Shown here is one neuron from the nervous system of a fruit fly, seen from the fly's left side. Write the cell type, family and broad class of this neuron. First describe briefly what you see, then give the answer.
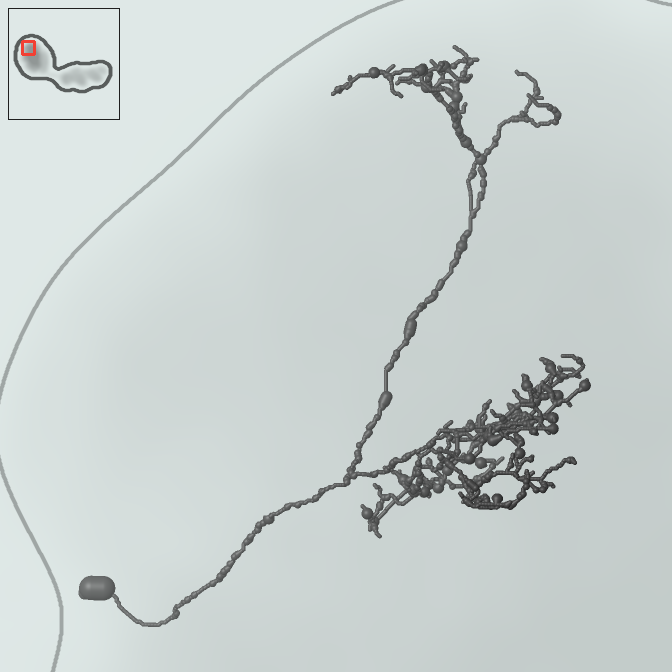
Its cell body lies at the lower left of the picture. Dozens of branch ends can be seen. Its cell type is FB7G. The family is hemilineage AOTUv4_ventral. This is a central-brain intrinsic neuron.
